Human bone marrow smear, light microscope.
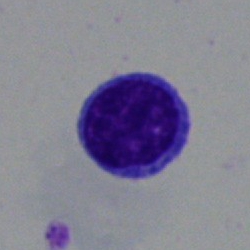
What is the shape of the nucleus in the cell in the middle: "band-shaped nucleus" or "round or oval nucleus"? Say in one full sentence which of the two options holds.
A nucleus forming one compact round or oval mass is found in this cell.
